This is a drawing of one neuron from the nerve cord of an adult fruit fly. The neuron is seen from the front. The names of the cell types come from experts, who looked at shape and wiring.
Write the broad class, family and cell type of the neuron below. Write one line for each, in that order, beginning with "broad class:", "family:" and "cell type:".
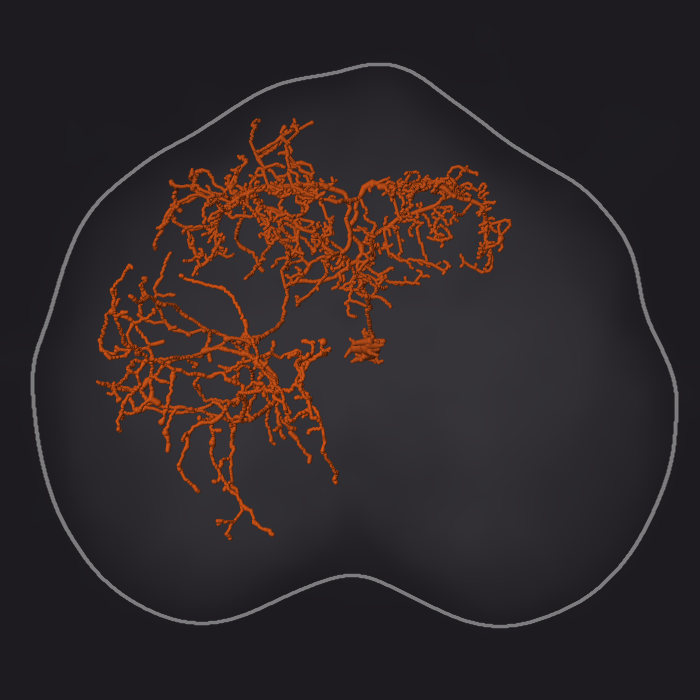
broad class: nerve-cord intrinsic neuron
family: hemilineage 12B
cell type: IN12B002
